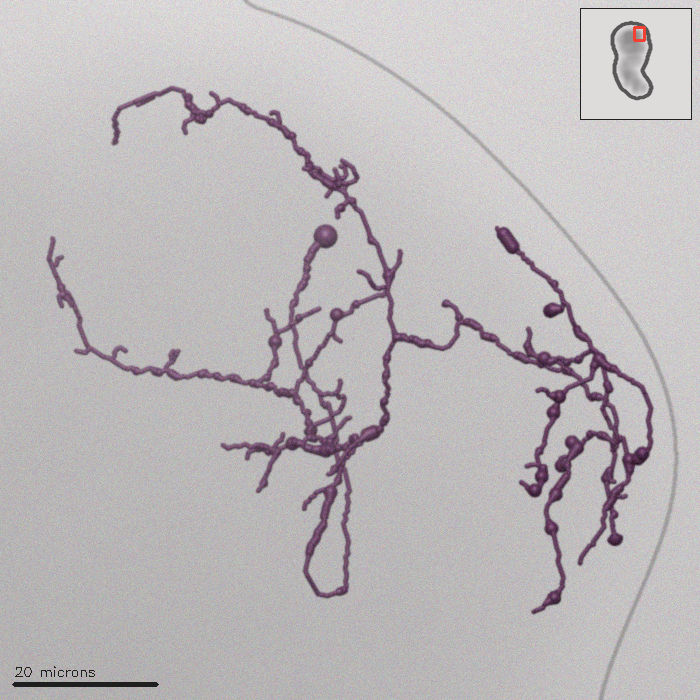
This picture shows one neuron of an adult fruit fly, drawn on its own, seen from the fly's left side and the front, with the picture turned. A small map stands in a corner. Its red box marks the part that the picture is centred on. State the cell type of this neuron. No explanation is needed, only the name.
CB2208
